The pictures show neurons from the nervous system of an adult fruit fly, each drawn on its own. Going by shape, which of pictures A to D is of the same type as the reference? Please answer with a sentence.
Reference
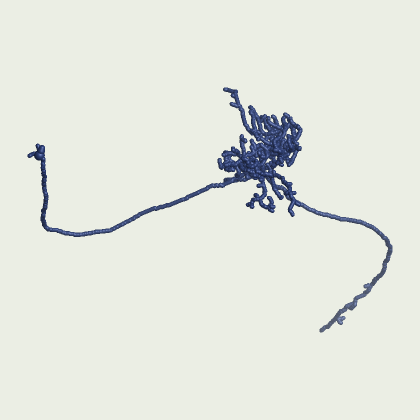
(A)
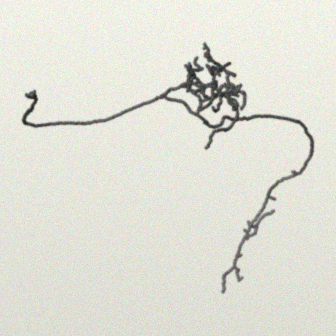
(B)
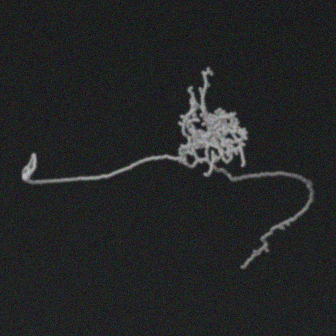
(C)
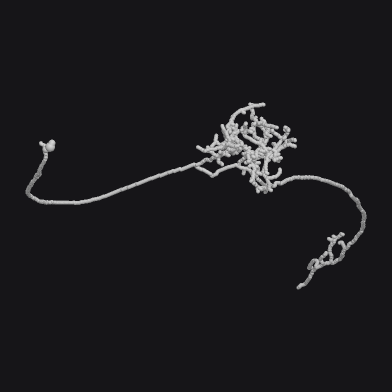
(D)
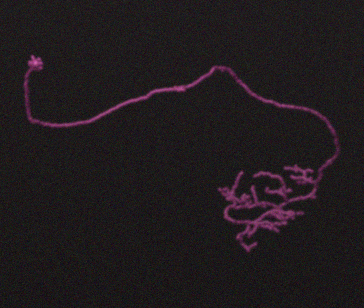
Picture B shows a neuron of the same cell type.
